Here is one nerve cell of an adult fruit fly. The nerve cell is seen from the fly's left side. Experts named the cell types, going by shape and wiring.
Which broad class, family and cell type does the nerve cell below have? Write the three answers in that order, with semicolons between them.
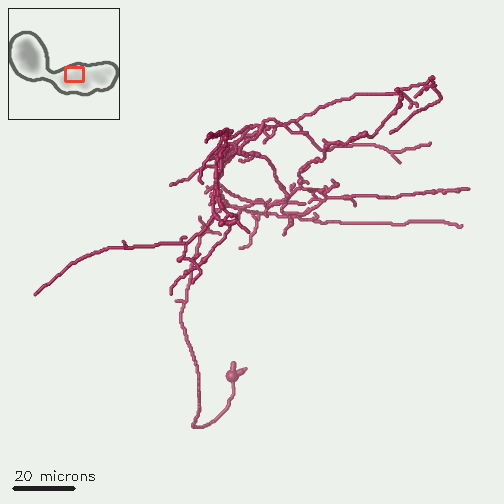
nerve-cord intrinsic neuron; hemilineage 03B; IN03B054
